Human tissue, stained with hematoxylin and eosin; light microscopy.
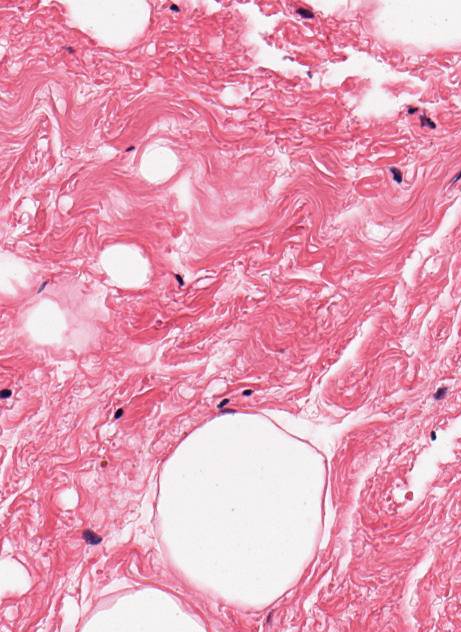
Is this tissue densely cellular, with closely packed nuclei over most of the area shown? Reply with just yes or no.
No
